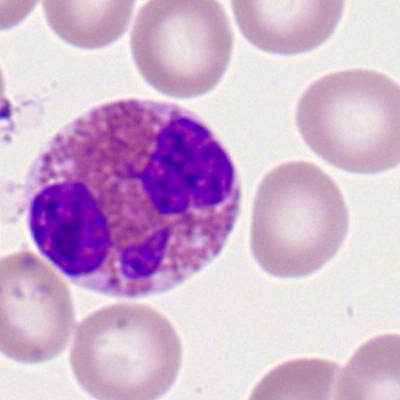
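Eosinophil, central cell. Nucleus split into separate lobes; two largest at left and upper right. Chromatin dark purple, clumped in appearance. No nucleoli visible in lobes. No cytoplasmic vacuoles.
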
